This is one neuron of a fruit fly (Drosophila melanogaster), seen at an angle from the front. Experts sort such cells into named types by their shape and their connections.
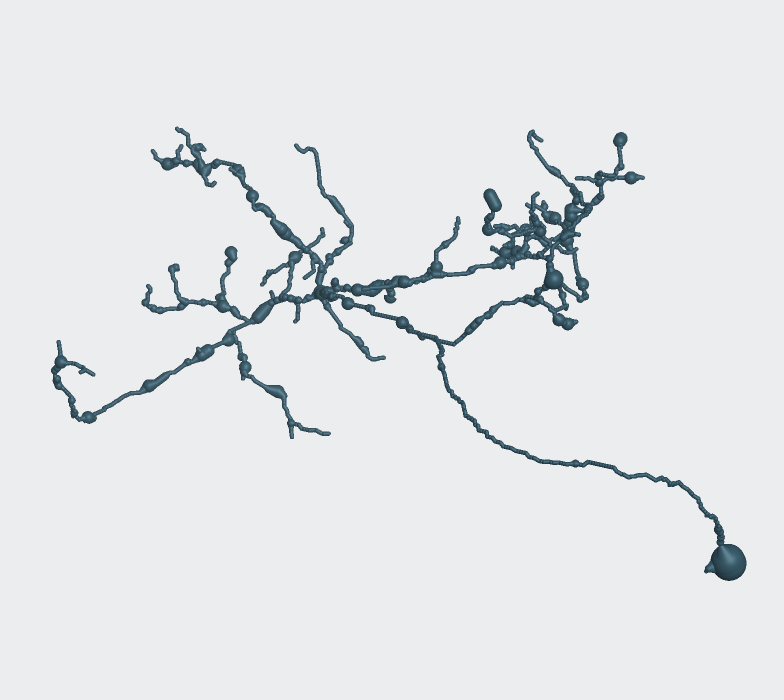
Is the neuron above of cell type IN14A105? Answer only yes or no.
no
